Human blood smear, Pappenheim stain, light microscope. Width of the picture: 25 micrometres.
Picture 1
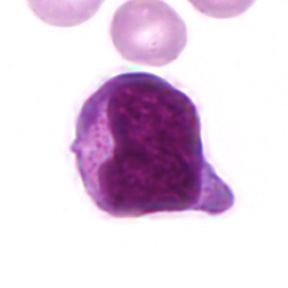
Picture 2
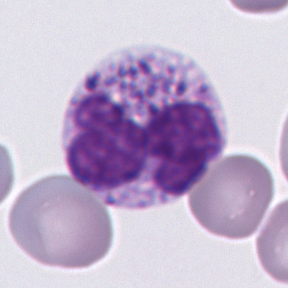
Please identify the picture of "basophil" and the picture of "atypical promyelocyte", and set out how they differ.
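Looking at the two, the atypical promyelocyte is picture 1 and the basophil is picture 2. Let me start with the nucleus: in picture 1 it is large, roughly squarish and fills most of the cell, whereas in picture 2 it is made of two large lobes lying side by side, mainly in the lower half of the cell.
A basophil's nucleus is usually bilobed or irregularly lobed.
The chromatin in picture 2 is dark purple and coarsely clumped. Now the granules: picture 1 has fine reddish-purple granules scattered in pale cytoplasm, while picture 2 has coarse granules that stain dark purple-black.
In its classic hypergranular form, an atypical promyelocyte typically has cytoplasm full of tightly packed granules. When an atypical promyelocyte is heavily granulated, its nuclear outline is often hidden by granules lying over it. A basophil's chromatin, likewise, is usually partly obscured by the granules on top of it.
In picture 2, though, the dark granules leave the outline of the nucleus plainly visible. One colour is shared: the cytoplasm on the left of picture 1 is pale lilac-pink, and so is the cytoplasm between the granules in picture 2. Then the outline of picture 1, which is irregular, with a tapering cytoplasmic projection at the lower right and a small knob protruding from the middle of the left edge. I see no vacuoles in its cytoplasm. Finally, the cell in picture 2 is about 14 micrometres across.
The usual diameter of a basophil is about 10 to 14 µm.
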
